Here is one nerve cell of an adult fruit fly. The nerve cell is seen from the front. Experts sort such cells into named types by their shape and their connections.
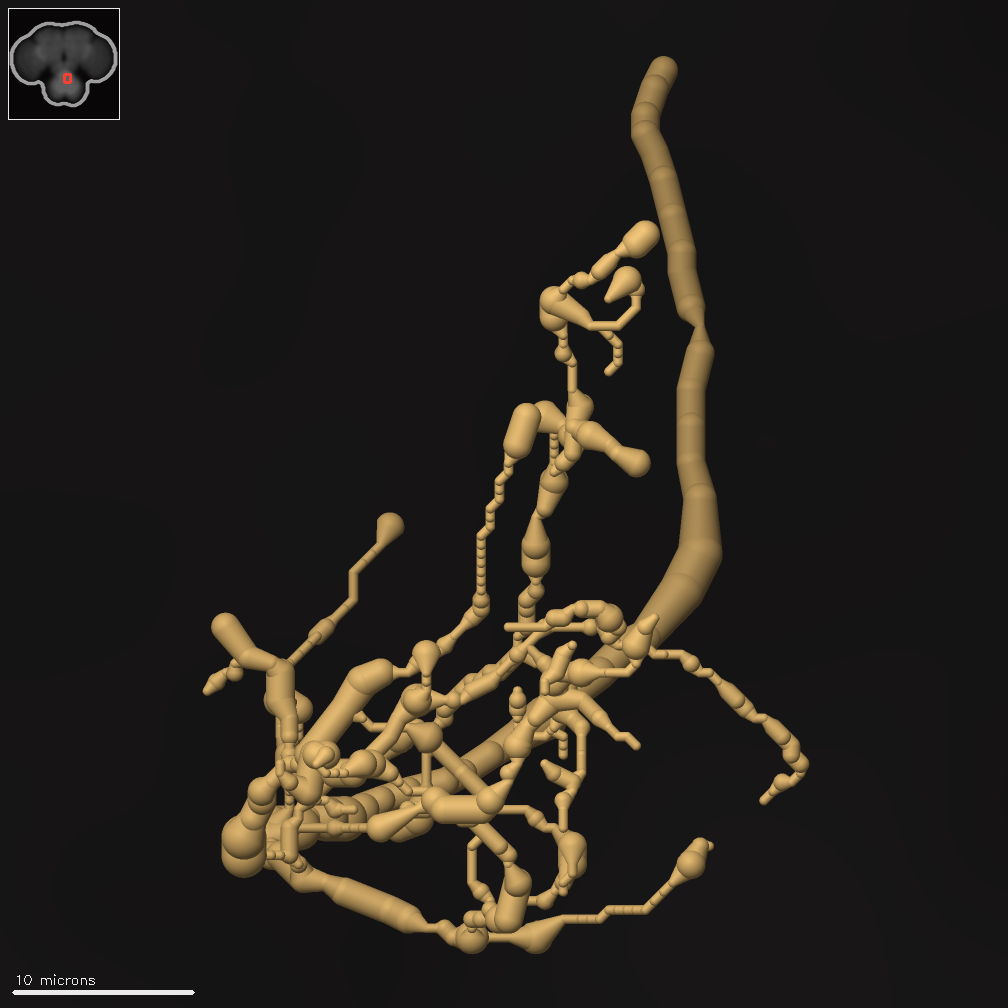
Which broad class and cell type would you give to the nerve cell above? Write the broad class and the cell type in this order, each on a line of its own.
sensory neuron entering the nerve cord
SNxx10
